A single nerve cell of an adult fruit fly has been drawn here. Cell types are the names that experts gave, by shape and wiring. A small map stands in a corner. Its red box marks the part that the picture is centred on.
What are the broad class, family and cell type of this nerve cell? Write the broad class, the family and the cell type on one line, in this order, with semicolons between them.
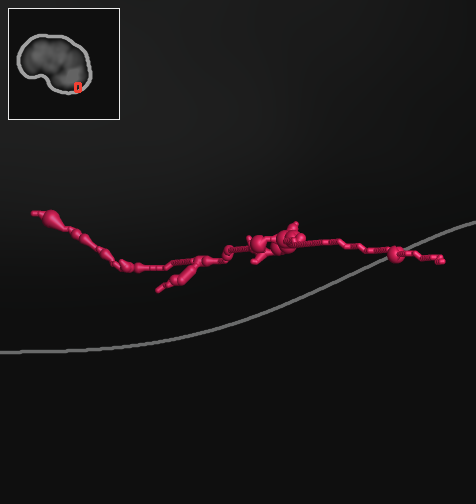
sensory neuron entering the nerve cord; class mechanosensory tactile; SNta31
